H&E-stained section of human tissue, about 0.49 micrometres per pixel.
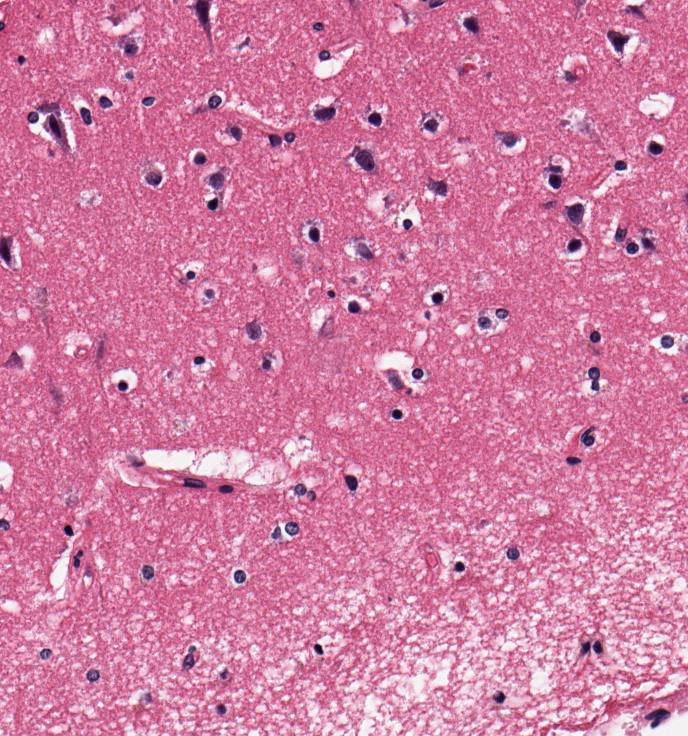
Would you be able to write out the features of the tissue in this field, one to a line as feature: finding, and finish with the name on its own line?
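Background: finely granular pink fibrillary matrix filling the field
Cells: scattered; mostly small, round, dark nuclei, little visible cytoplasm
Epithelium and glands: none
Toward bottom edge: matrix coarsely vacuolated, many small clear holes, especially lower right
Fat cells and muscle fibres: none anywhere
Name: cerebral cortex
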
